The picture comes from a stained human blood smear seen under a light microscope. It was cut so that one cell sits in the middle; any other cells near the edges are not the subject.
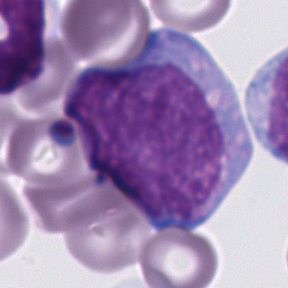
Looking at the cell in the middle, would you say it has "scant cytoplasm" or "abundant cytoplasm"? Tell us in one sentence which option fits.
The nucleus fills most of the cell.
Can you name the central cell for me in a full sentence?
Within this crop, a promyelocyte occupies the central position.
